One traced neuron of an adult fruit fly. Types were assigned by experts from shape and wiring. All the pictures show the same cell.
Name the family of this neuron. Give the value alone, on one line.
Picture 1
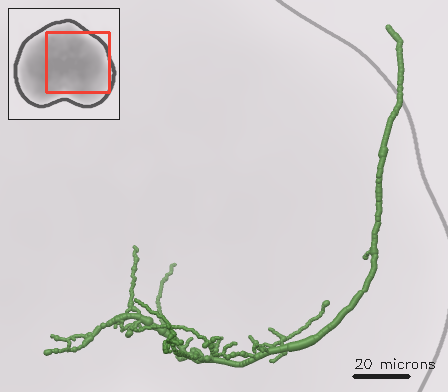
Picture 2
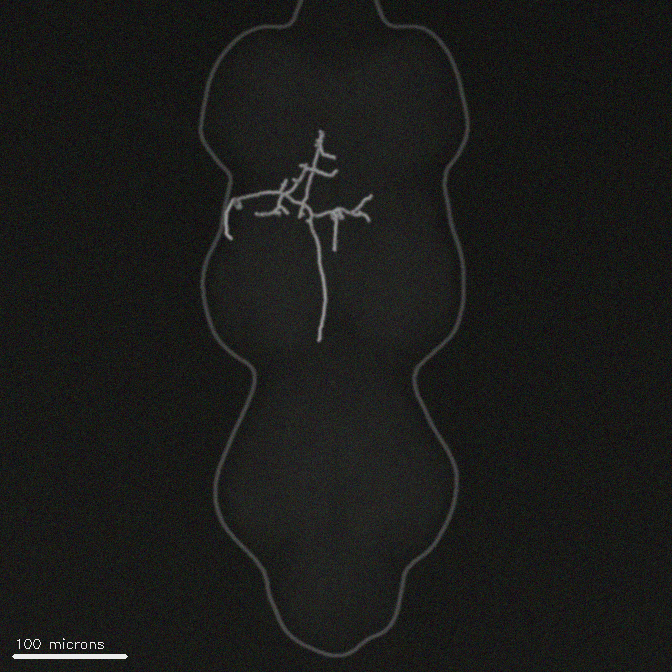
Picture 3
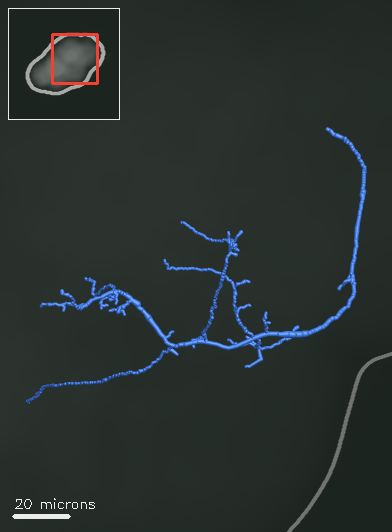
class mechanosensory tactile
